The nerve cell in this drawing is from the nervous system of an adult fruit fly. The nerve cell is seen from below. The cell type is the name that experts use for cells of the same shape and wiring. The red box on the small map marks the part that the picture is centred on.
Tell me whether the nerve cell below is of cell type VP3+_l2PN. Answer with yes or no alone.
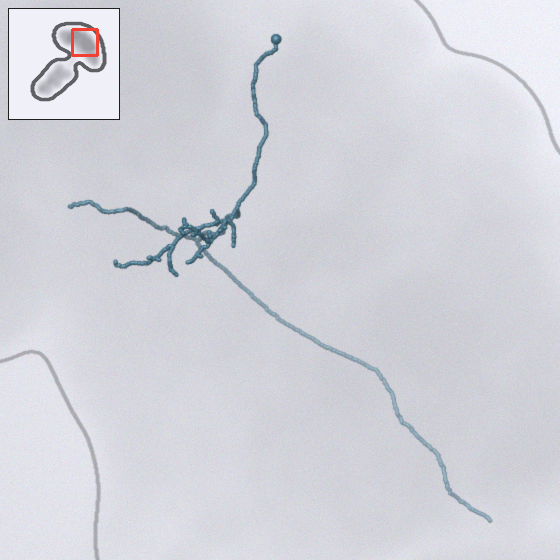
no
